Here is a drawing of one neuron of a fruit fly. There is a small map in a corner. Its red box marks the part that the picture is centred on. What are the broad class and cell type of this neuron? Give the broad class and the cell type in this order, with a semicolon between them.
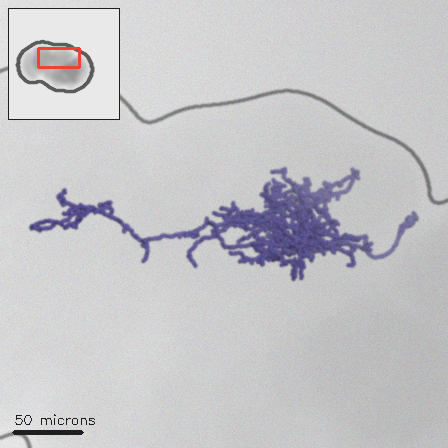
central-brain intrinsic neuron; PLP001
